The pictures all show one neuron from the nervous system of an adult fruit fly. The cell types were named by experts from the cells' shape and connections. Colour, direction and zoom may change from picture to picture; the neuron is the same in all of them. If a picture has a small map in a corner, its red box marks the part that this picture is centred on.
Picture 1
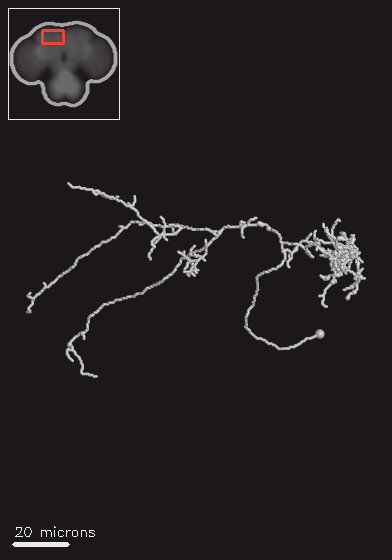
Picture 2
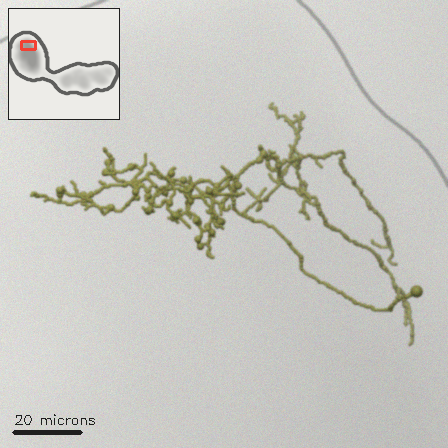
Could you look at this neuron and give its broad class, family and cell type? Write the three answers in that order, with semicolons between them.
central-brain intrinsic neuron; hemilineage DM4_dorsal; SMP416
